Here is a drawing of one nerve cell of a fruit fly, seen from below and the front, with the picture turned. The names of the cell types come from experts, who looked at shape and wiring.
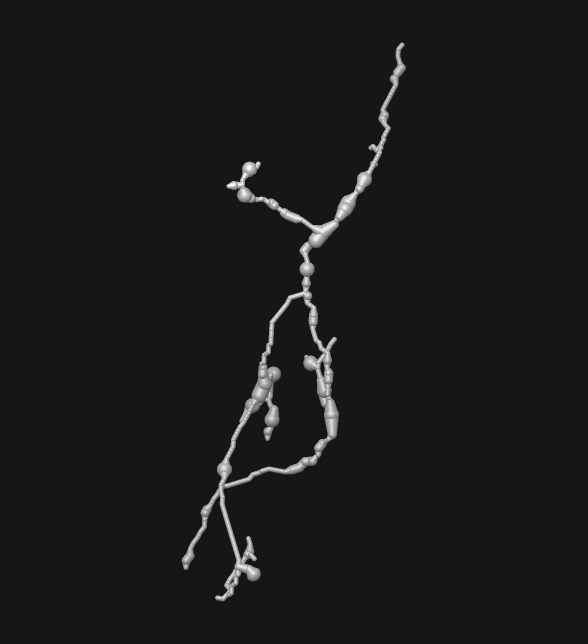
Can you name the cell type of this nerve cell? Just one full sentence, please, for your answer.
Classified by cell type, this nerve cell is SNta38.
